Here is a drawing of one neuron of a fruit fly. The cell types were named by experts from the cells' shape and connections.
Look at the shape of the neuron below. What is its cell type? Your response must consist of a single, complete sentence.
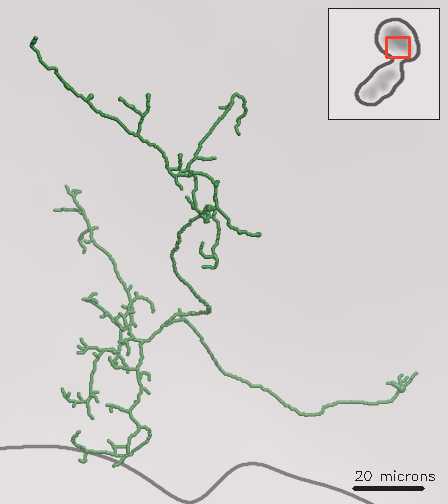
Of the cell type GNG382 is this neuron.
